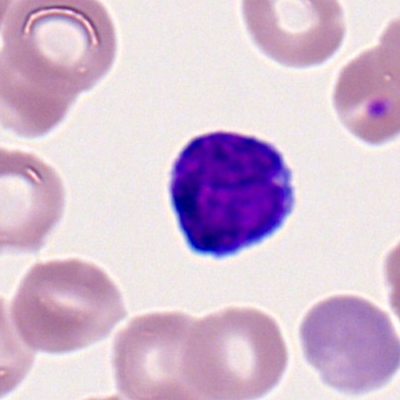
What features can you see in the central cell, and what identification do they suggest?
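First, the outline: roughly round, with a smooth edge. Second, the chromatin: dense, dark purple and coarsely clumped. Third, the cytoplasm: only a very thin rim of blue, clearest at the lower left edge, with no granules visible in it. This is a lymphocyte.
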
